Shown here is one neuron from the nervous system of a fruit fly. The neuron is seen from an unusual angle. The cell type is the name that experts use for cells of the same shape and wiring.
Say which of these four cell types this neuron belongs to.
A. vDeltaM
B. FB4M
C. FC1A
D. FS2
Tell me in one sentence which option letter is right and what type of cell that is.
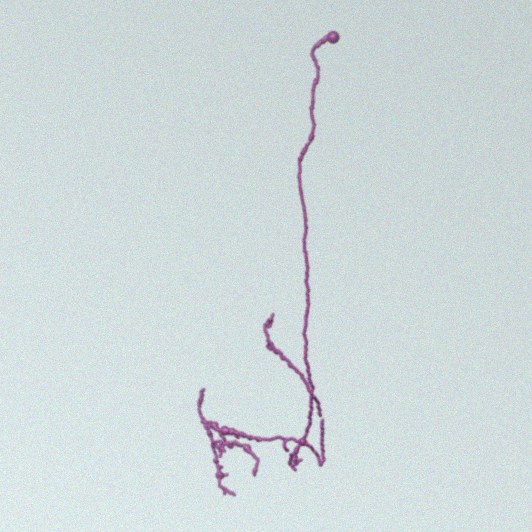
Option A gives vDeltaM as the cell type of the neuron.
